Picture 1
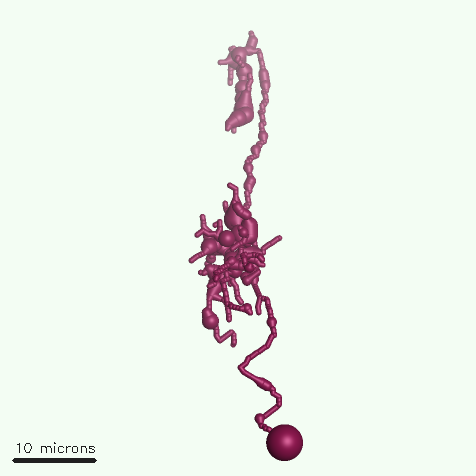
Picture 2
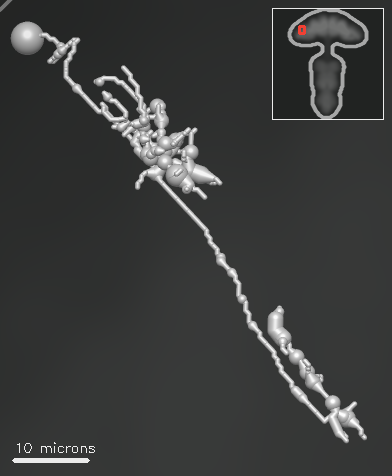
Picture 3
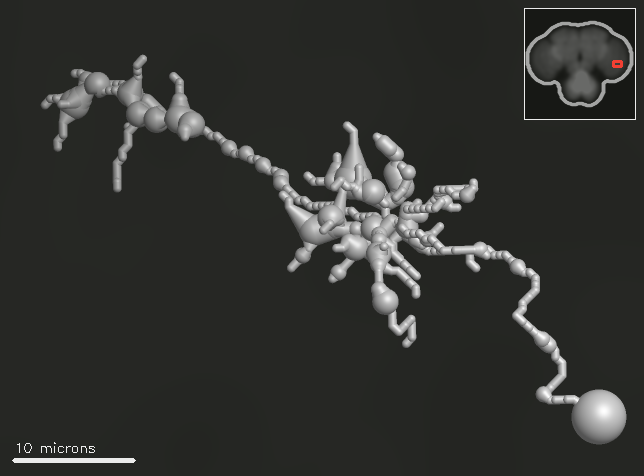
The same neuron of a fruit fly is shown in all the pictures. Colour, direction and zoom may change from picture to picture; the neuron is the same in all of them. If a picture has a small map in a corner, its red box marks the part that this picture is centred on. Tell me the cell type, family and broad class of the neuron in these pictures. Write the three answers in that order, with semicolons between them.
Mi9; Mi; optic-lobe intrinsic neuron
